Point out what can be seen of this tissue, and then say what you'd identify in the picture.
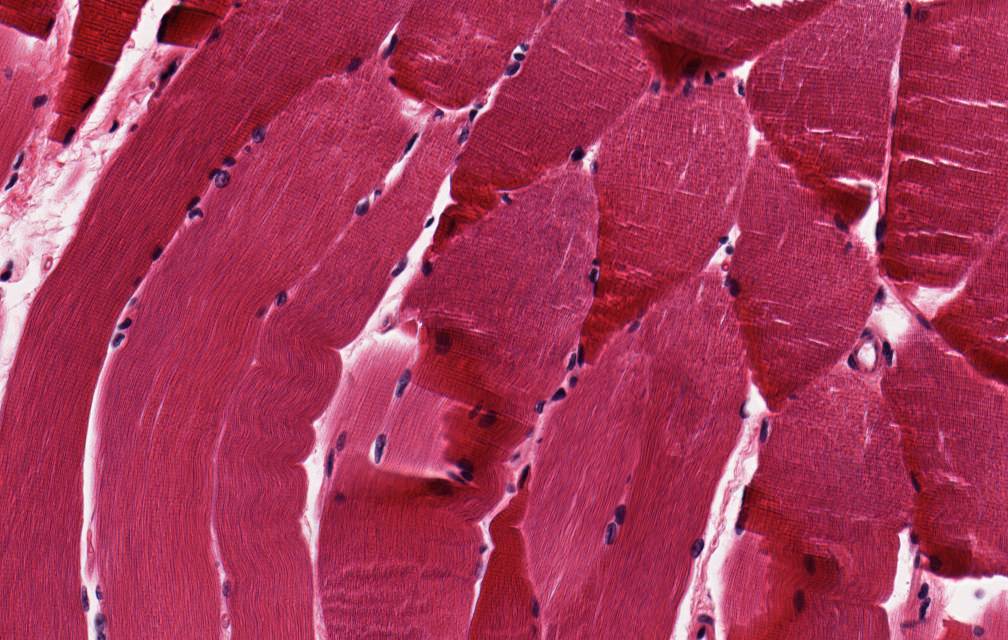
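Closely packed fibres, their cytoplasm deep pink-red with eosin, are separated only by thin strands of pale connective tissue. Dark, flattened oval nuclei lie at the fibre edges rather than centrally. A small round vessel lies between fibres right of centre. This is skeletal muscle.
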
